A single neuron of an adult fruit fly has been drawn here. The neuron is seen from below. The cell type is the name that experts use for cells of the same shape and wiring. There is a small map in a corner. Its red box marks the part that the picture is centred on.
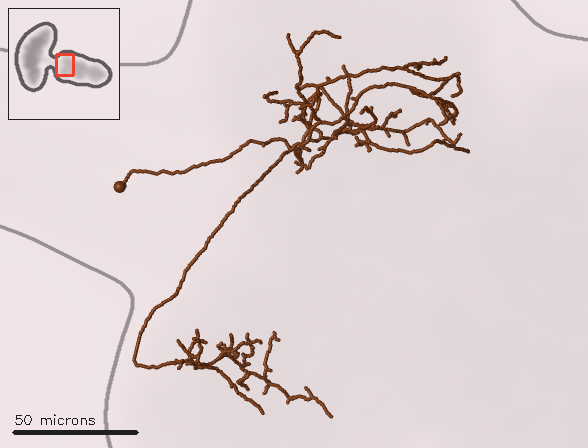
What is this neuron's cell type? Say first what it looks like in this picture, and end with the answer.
Its cell body lies on the left of the picture. By the scale bar it is about 160 microns tall in this view. The picture shows dozens of branch ends. This is a nerve-cord intrinsic neuron. The cell type is IN01A052_b.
